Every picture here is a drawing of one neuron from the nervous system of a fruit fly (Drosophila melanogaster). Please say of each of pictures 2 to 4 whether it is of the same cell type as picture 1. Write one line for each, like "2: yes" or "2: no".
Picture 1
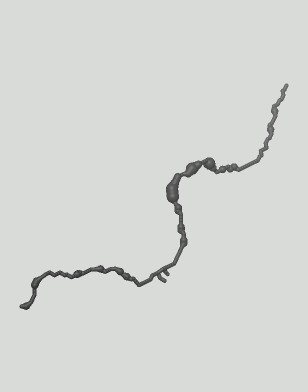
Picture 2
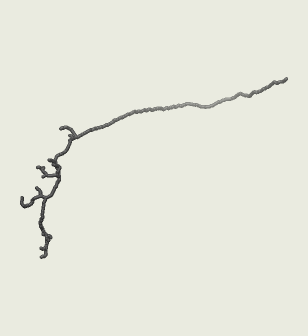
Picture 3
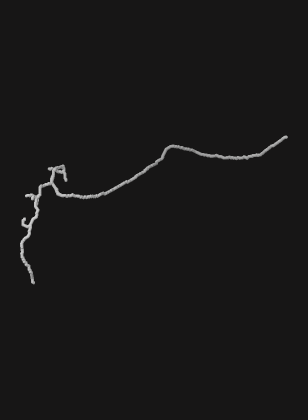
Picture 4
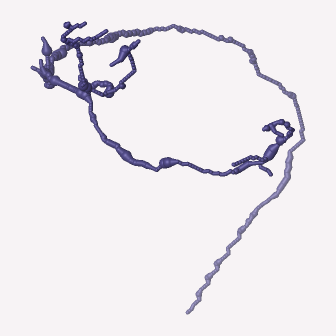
2: no
3: no
4: no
